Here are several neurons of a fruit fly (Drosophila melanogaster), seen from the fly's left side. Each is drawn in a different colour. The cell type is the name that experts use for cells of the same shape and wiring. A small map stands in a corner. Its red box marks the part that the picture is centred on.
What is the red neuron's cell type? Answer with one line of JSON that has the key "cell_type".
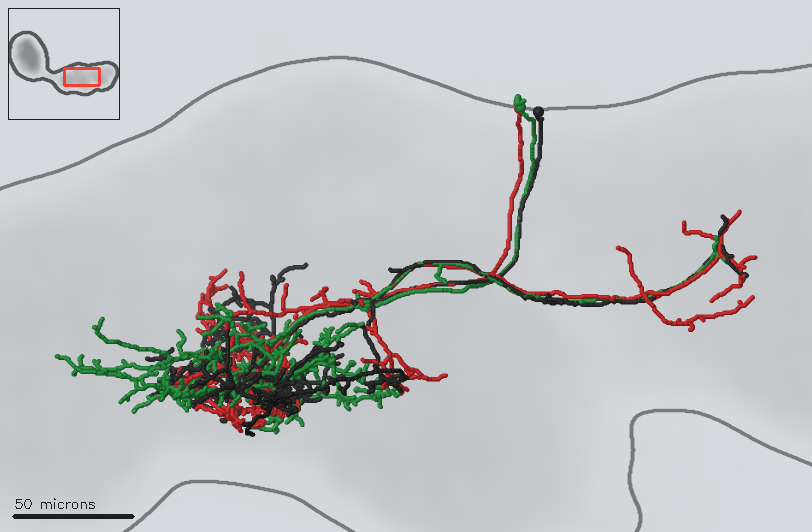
{"cell_type": "IN11A022"}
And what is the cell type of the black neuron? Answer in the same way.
{"cell_type": "IN11A016"}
